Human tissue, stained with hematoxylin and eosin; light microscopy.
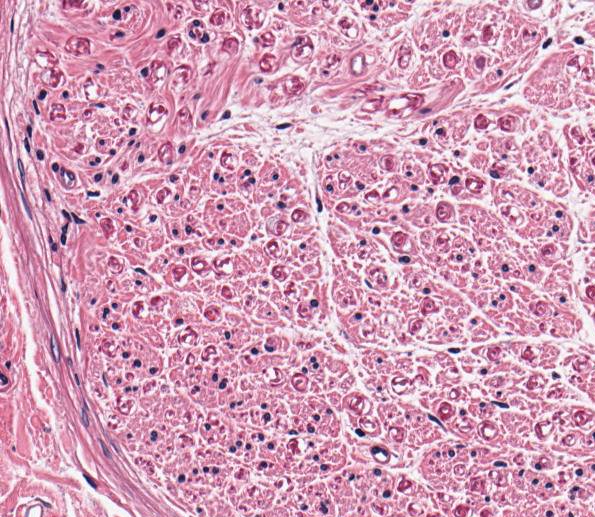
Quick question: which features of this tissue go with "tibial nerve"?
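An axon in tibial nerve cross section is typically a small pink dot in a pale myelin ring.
Many cell profiles here show a single round, more deeply eosinophilic body in a clear halo, fitting that pattern.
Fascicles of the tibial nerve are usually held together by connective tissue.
Thin pale connective tissue strands branch between bundles, dividing them into groups. Obliquely cut bundles near the top show elongated, not polygonal, cells; a band of dense wavy fibrous tissue with roughly vertical elongated nuclei edges the left side.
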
